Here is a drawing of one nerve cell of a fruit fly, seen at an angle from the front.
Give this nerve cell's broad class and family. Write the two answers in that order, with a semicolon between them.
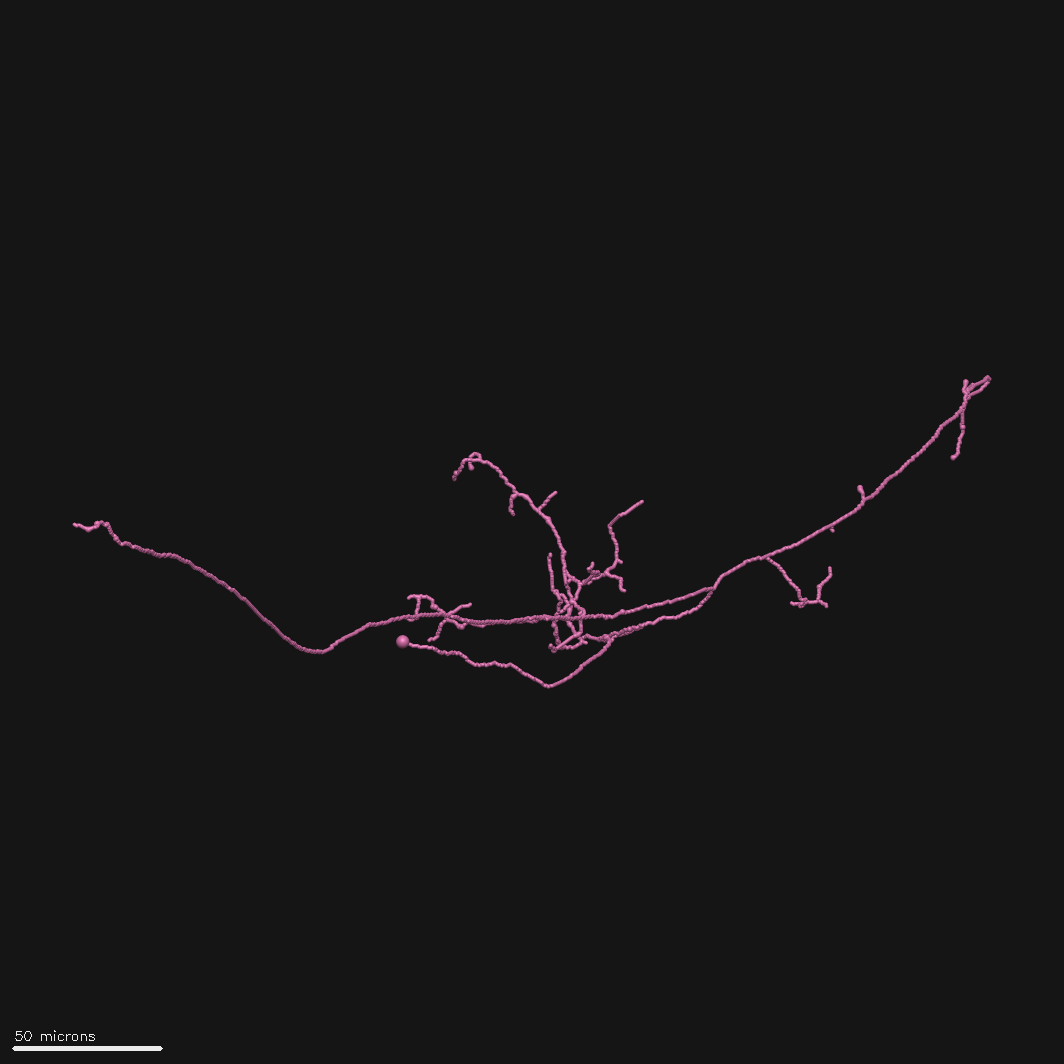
ascending neuron; hemilineage 10B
